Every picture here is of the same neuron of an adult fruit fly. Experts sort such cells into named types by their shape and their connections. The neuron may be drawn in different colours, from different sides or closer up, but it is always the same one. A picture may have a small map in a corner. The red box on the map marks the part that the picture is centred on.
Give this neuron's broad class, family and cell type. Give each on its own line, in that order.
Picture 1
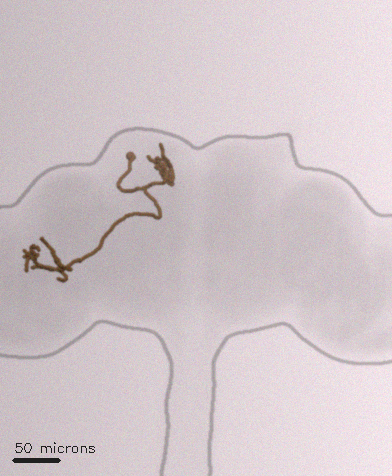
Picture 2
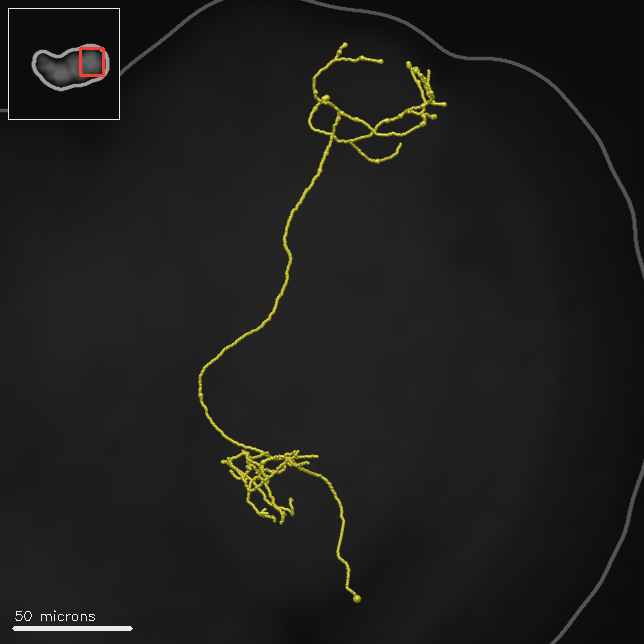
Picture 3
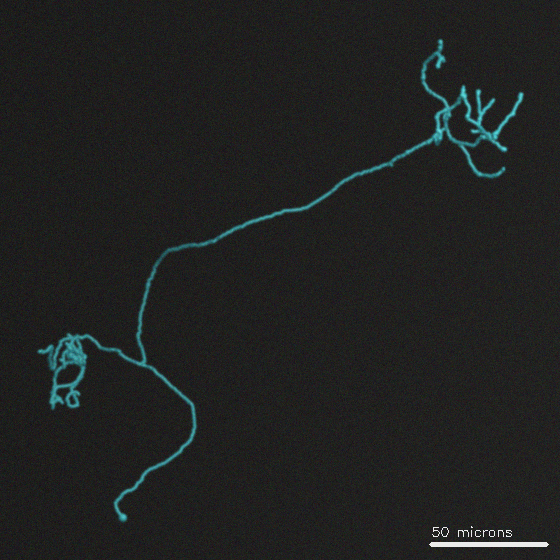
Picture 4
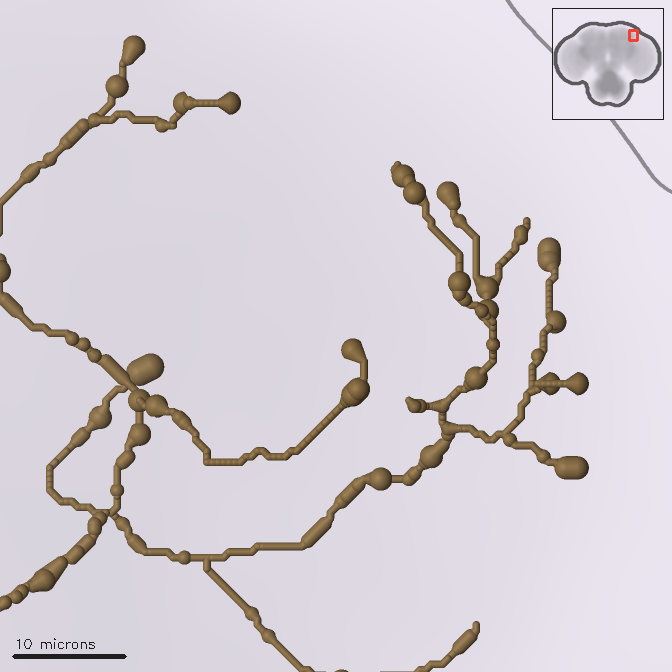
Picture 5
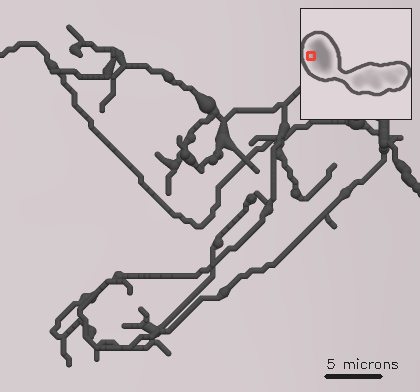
central-brain intrinsic neuron
hemilineage ALv1
M_vPNml69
